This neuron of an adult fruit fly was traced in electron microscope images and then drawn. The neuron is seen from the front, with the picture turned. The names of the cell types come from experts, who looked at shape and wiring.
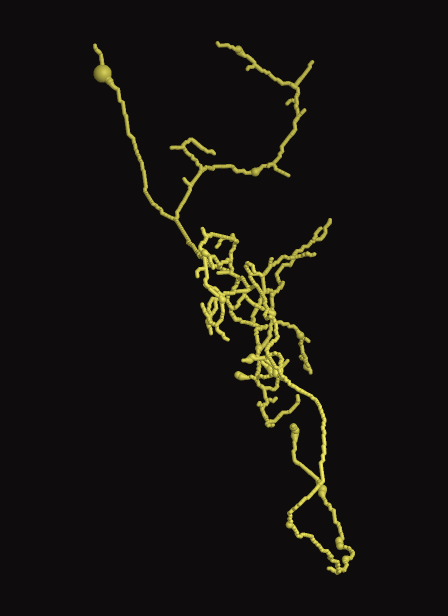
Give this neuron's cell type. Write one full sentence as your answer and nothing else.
For this neuron, the cell type is CB2931.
